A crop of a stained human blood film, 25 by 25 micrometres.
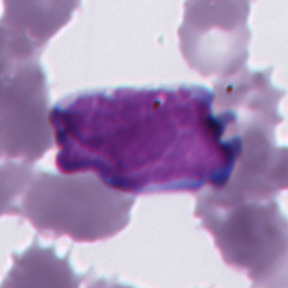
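Myeloblast: central cell, elongated, clearly wider side to side than tall. Purple mass with fine streaks and fold-like lines; no coarse clumps. Nearly entire cell stained purple-violet, margins darker and bluer. One tiny dark dot, upper part of cell.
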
